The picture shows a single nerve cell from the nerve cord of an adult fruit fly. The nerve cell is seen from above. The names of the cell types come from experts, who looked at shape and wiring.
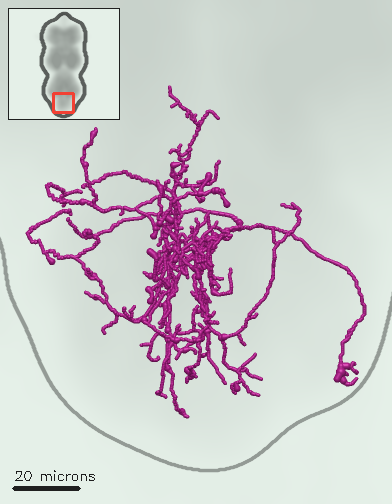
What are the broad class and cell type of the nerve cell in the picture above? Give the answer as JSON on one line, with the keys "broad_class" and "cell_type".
{"broad_class": "nerve-cord intrinsic neuron", "cell_type": "INXXX326"}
